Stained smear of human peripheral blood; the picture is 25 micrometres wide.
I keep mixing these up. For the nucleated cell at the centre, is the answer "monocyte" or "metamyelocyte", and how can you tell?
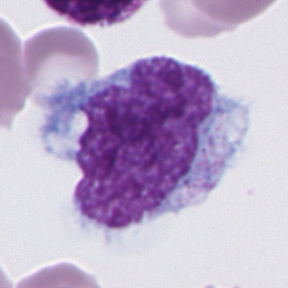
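The answer is monocyte. The nucleus is folded and lobulated, with several indentations in its border, and measures about 16 by 11 micrometres. Fine pinkish-purple granules are scattered through the cytoplasm. A small clear space lies against the left edge of the nucleus. Fine wispy projections extend from the lower margin of the cell.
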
